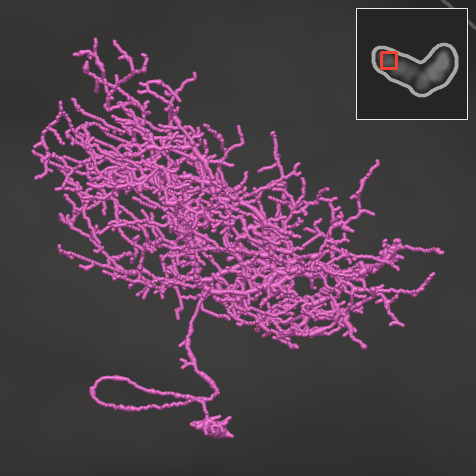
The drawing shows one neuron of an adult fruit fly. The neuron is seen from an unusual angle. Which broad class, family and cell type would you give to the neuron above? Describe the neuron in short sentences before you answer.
The picture shows more than a hundred branch ends. As drawn here it is about as wide as it is tall. It is a nerve-cord intrinsic neuron. The family is hemilineage 14A. The cell type is IN14A005.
